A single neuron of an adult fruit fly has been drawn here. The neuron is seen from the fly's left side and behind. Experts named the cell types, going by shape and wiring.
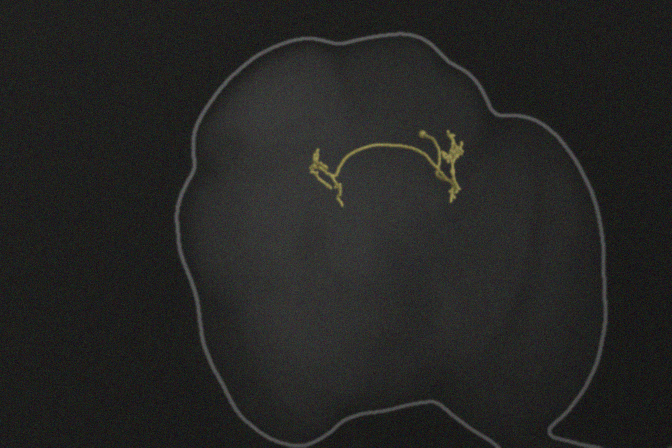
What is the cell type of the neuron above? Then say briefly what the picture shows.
Its cell type is PLP046. This is a central-brain intrinsic neuron. As drawn here it is wider than it is tall.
